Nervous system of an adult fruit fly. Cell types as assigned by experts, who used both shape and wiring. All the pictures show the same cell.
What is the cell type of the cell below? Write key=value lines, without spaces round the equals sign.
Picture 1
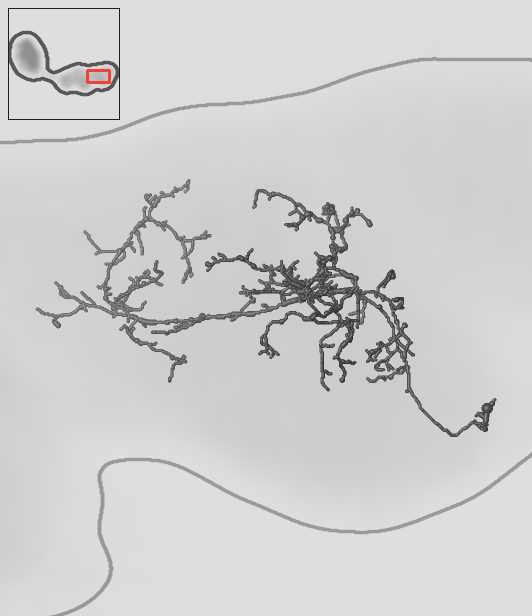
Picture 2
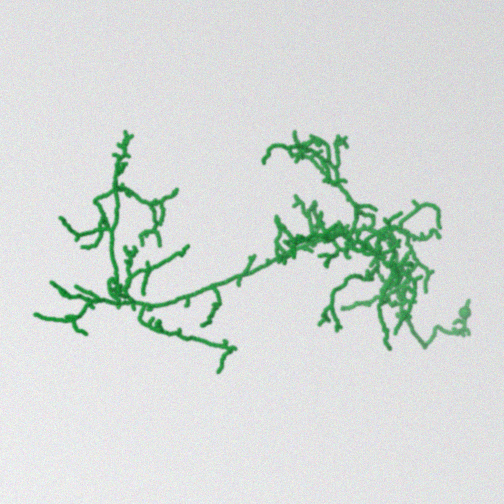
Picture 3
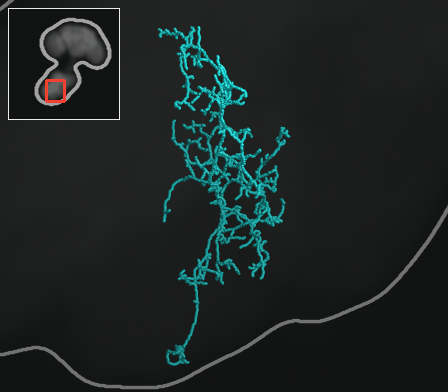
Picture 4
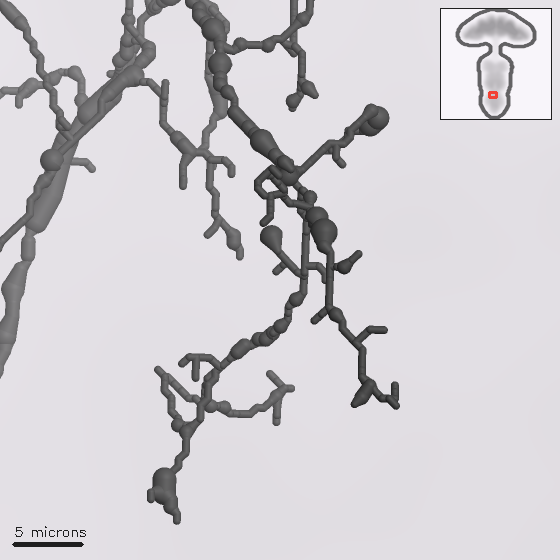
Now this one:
cell_type=IN13A026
